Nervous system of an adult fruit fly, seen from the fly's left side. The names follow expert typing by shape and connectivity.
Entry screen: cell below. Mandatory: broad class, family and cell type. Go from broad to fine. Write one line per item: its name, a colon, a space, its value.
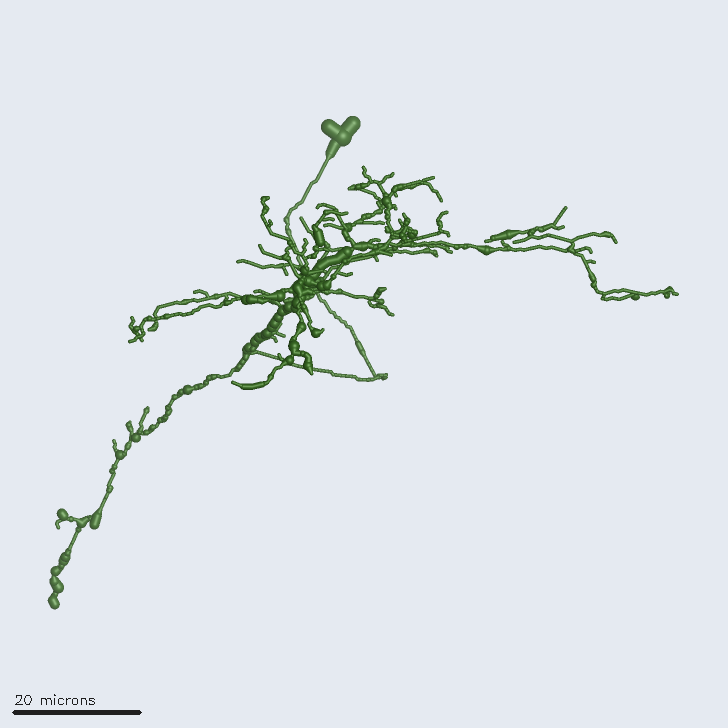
broad class: nerve-cord intrinsic neuron
family: hemilineage 21A
cell type: IN21A084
